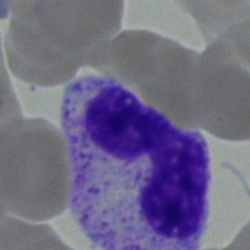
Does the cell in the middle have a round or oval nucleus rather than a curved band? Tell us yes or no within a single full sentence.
No, what the nucleus forms is a horseshoe, C, U or S shape without separate lobes.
